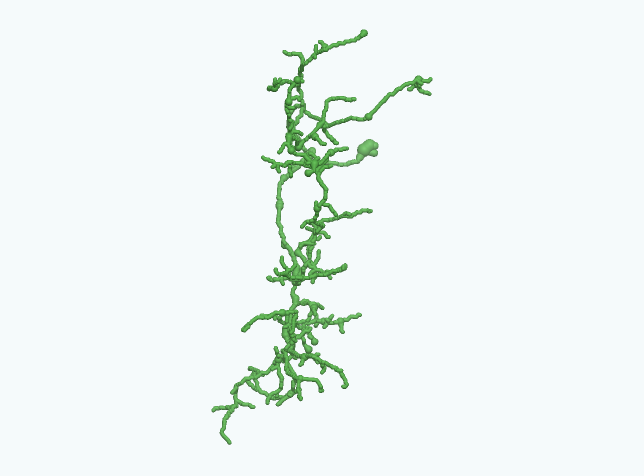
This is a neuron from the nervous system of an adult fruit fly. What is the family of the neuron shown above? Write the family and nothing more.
hemilineage LHd2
